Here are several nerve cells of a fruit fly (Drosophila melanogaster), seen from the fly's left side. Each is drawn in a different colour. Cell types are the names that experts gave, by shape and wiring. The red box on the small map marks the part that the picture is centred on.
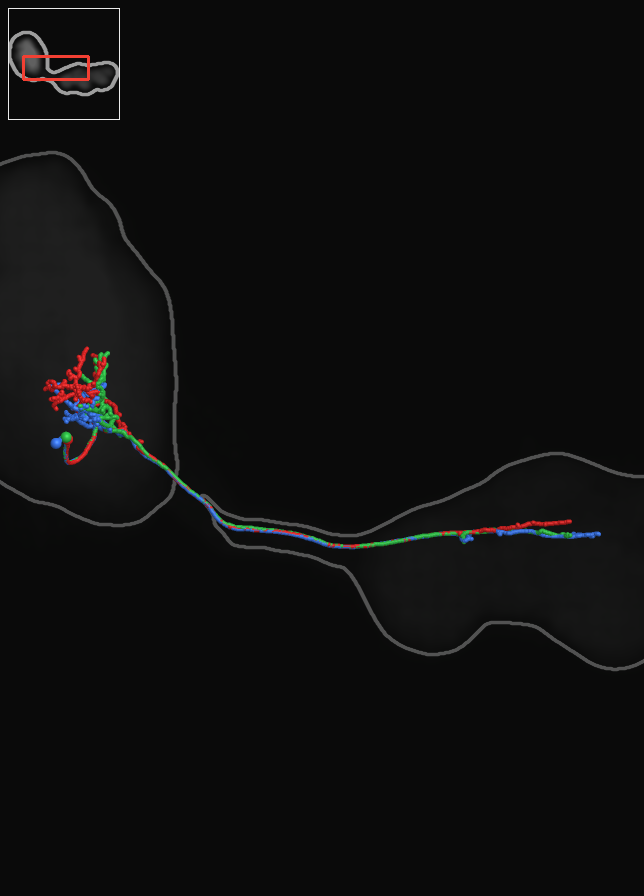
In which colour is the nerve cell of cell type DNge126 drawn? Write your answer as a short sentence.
The colour is green.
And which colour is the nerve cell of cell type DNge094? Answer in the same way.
The colour is red.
